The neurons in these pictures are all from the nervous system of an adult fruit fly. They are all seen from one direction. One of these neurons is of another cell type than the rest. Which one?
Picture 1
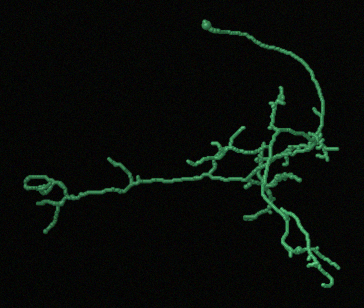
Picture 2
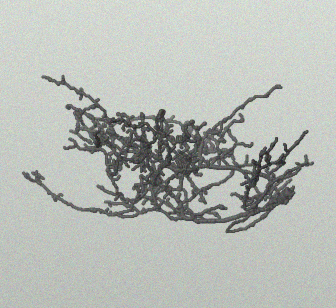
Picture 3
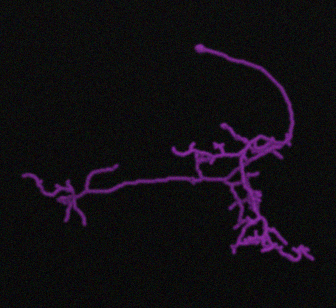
Picture 2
